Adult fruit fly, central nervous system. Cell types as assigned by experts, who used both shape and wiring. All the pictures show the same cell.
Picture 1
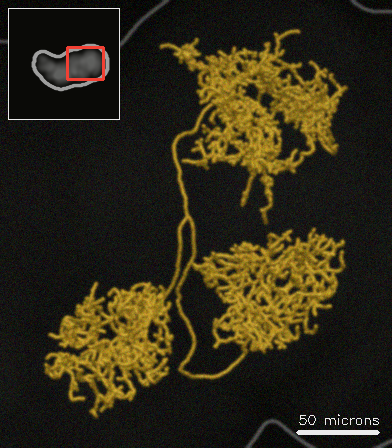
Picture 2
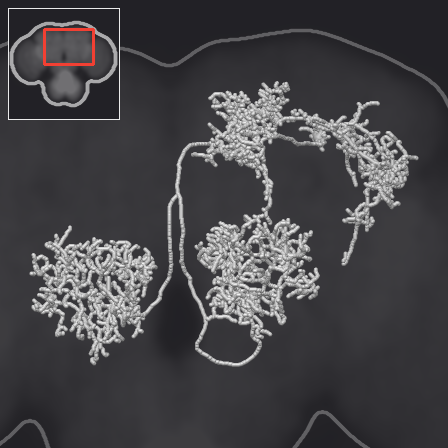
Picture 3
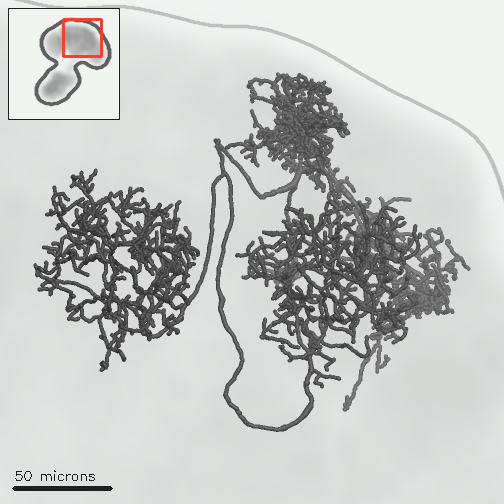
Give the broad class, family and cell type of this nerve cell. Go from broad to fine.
central-brain intrinsic neuron; ALIN; AL-MBDL1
